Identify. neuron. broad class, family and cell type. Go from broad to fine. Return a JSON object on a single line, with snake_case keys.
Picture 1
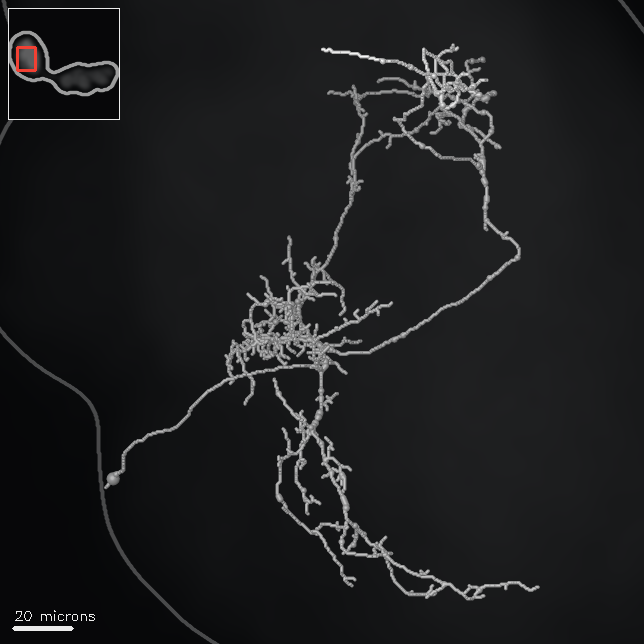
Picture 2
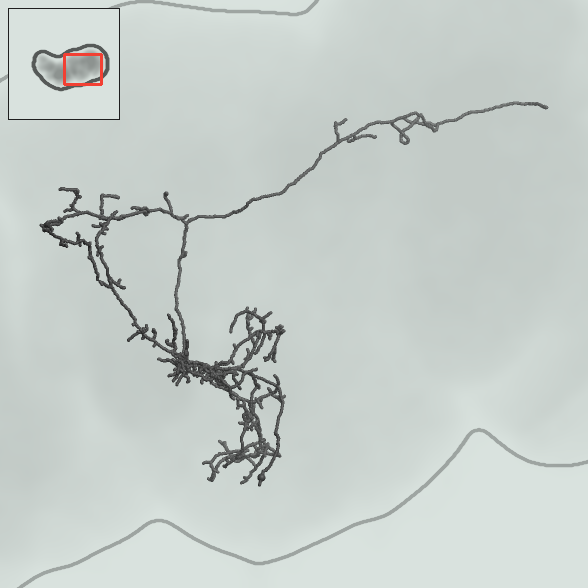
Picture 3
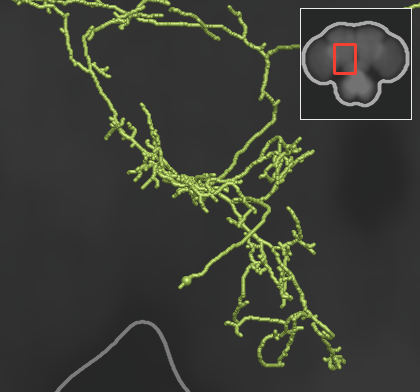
{"broad_class": "central-brain intrinsic neuron", "family": "hemilineage LALv1_ventral", "cell_type": "SAD045"}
